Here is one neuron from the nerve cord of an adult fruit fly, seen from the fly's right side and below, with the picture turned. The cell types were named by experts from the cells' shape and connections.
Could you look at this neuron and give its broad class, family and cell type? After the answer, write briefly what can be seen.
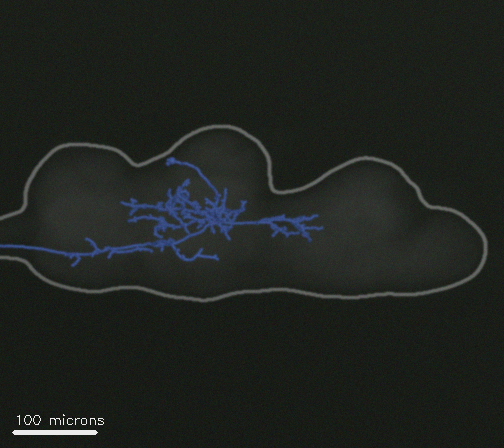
It is an ascending neuron. Its family is hemilineage 06B. Its cell type is AN06B034. As drawn here it is more than twice as wide as it is tall.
